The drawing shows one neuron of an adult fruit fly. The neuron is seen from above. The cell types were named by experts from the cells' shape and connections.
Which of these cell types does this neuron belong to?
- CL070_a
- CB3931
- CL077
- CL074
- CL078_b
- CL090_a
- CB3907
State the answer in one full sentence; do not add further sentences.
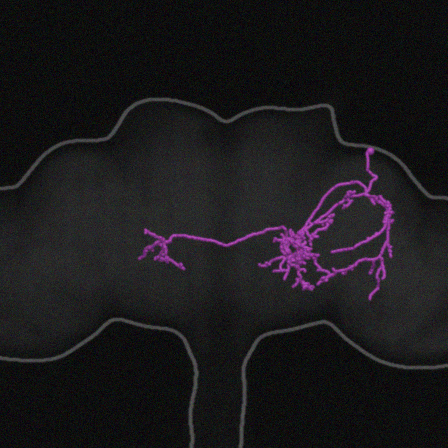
This neuron has been assigned cell type CL074.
